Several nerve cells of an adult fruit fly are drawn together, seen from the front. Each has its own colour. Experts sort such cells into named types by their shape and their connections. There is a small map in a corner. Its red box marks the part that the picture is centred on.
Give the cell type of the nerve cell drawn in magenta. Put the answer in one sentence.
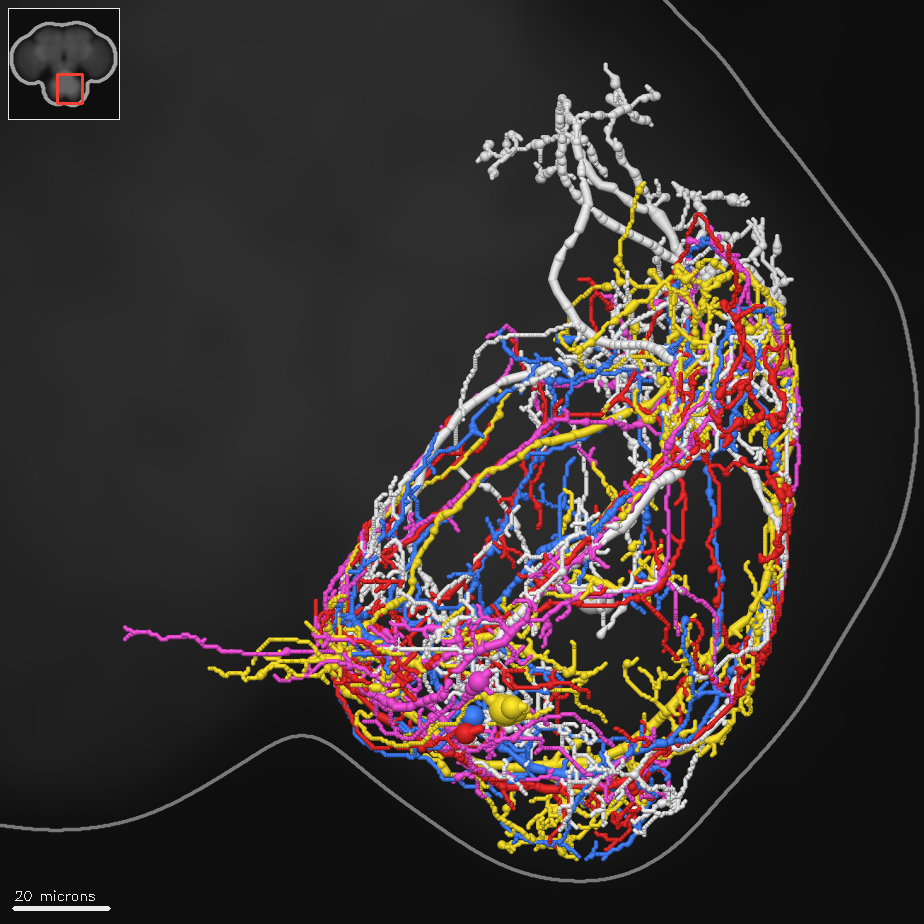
The cell type is IN04B100.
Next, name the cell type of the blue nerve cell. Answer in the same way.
The cell type is IN04B049_b.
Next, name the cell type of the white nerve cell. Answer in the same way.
The cell type is IN03A009.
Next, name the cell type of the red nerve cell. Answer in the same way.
The cell type is IN04B036.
